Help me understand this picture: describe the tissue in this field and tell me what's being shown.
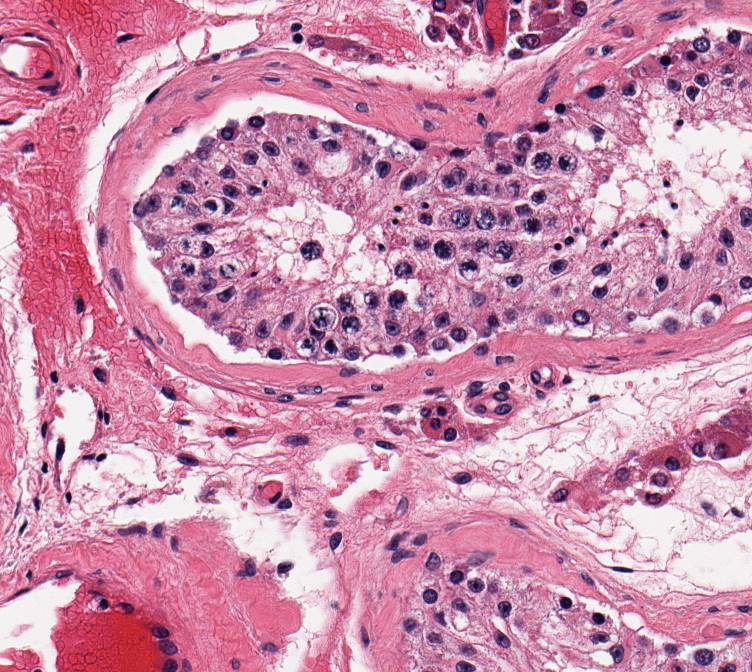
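First, the tubule wall: thick, pink, layered, fibrous, with flattened spindle nuclei. Next, within it: scattered cells with large round nuclei in a clear halo of pale cytoplasm, one prominent at lower middle. Then, in the stroma below: small clusters of polygonal cells with pink cytoplasm and round nuclei, some near the right edge. This is testis.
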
